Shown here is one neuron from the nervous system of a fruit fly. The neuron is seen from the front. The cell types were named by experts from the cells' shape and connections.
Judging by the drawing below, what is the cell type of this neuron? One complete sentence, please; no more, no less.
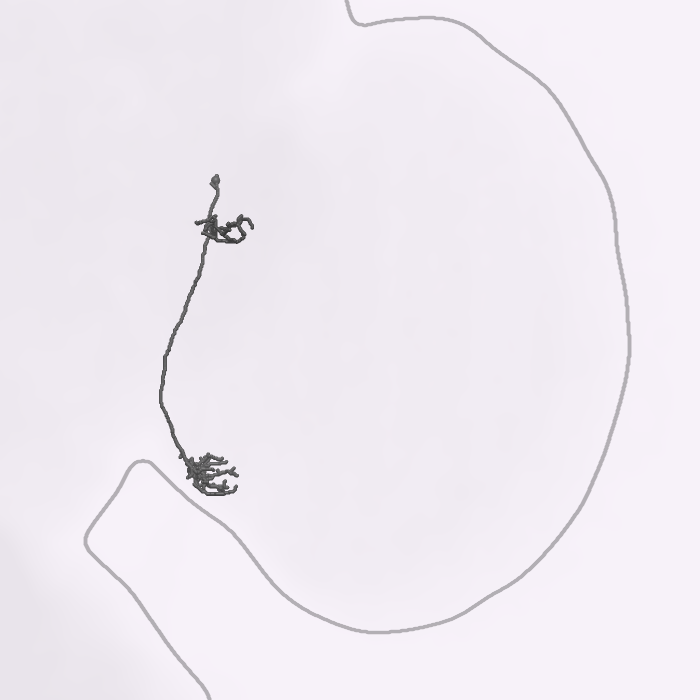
This neuron is typed as LC18.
